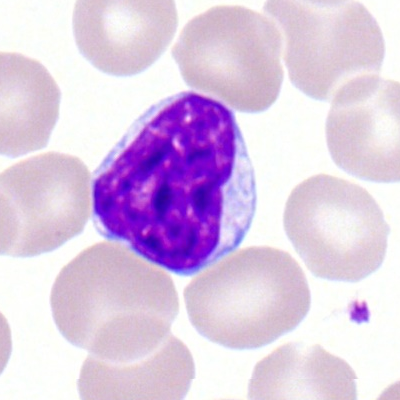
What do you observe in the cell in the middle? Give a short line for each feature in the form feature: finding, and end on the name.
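Outline: smooth, with no projections
Nuclear size: fills most of the cell
Nuclear shape: a single unlobed mass
Cytoplasm: scant, widest as a crescent along the right side
Identity: lymphocyte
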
